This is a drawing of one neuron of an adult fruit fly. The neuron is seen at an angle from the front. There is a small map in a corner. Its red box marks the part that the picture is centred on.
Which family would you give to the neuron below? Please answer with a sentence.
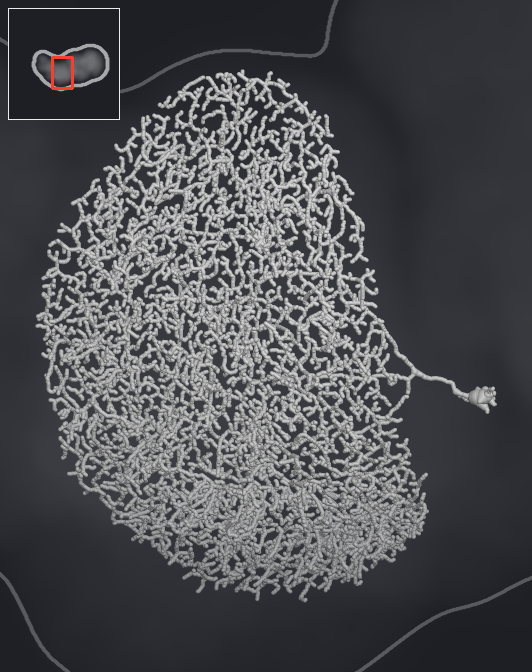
The family is Pm.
